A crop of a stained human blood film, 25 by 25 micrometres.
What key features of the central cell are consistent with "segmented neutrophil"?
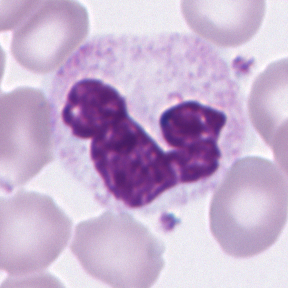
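Sure, it's a segmented neutrophil, and what's shown lines up with that.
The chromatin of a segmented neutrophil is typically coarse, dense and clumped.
Here it's dark purple and coarsely clumped, so that fits.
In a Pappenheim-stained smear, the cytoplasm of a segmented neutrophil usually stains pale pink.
This one has abundant cytoplasm in a pale lilac-pink, close to that. Fine small violet-pink granules are scattered all through it, and the outline is roughly round with a smooth edge. Nothing compared here runs against the name.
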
